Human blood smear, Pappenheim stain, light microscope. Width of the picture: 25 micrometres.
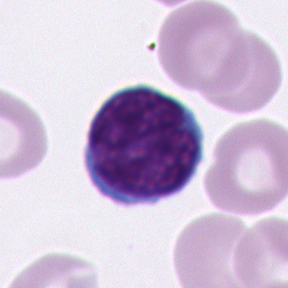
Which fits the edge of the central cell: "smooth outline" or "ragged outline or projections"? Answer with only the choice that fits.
Smooth outline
